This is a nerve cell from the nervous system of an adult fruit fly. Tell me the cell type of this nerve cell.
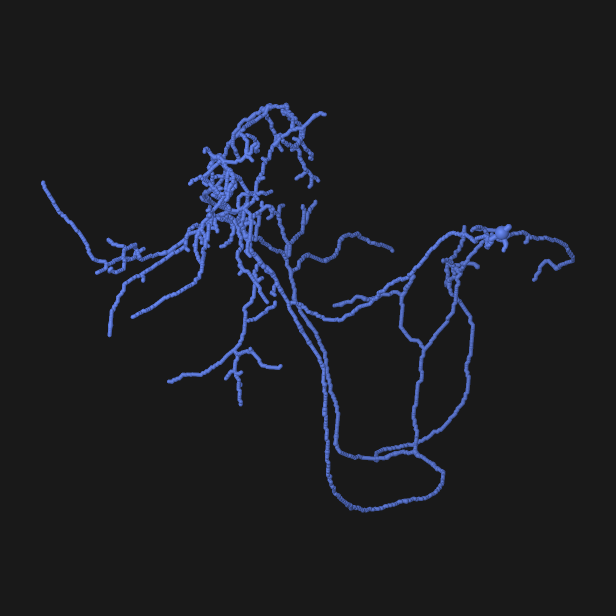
SCL001m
